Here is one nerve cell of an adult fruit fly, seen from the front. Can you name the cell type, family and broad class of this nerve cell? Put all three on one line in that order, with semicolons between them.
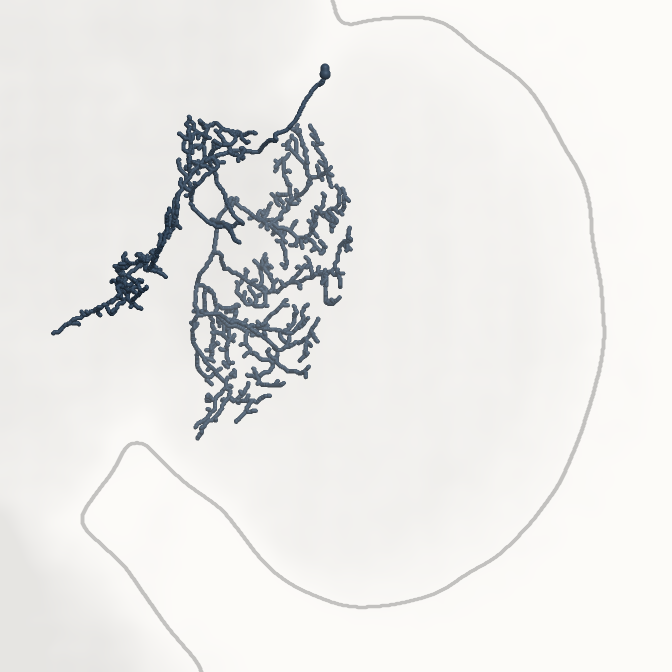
LoVP108; LoVP; visual projection neuron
